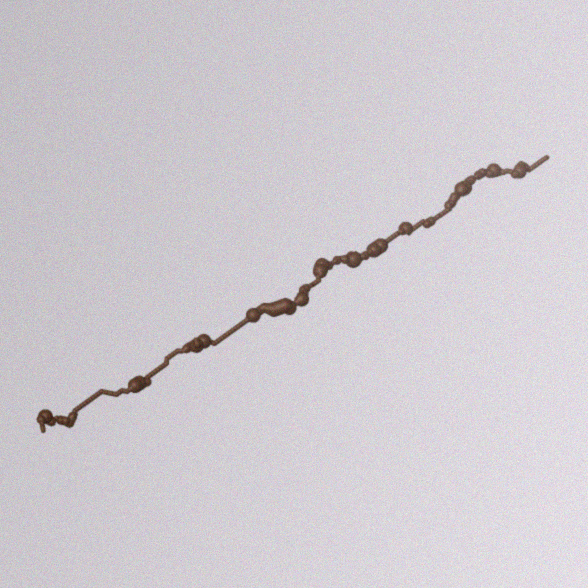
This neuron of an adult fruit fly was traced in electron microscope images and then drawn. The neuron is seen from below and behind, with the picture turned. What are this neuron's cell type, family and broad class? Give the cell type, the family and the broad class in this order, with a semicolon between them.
JO-B1_b; class mechanosensory; sensory neuron entering the brain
